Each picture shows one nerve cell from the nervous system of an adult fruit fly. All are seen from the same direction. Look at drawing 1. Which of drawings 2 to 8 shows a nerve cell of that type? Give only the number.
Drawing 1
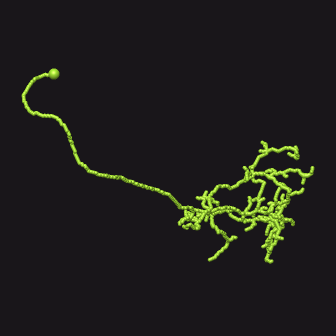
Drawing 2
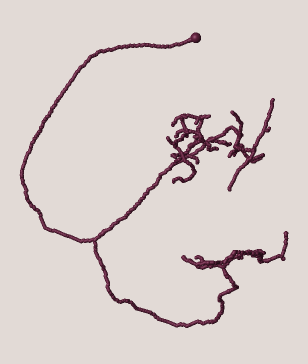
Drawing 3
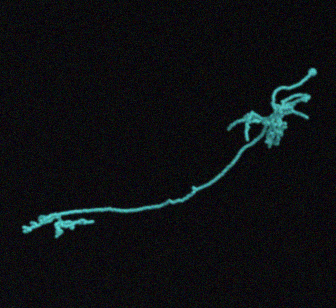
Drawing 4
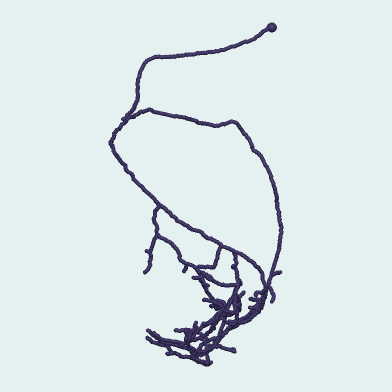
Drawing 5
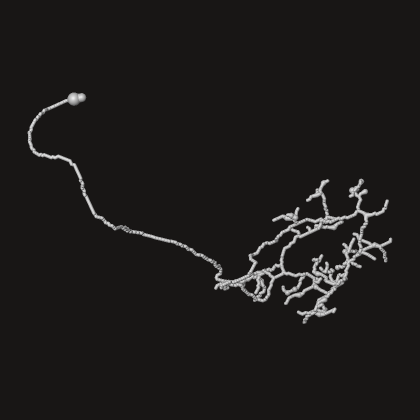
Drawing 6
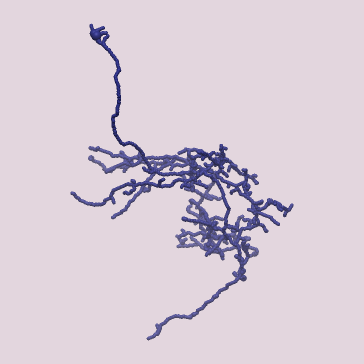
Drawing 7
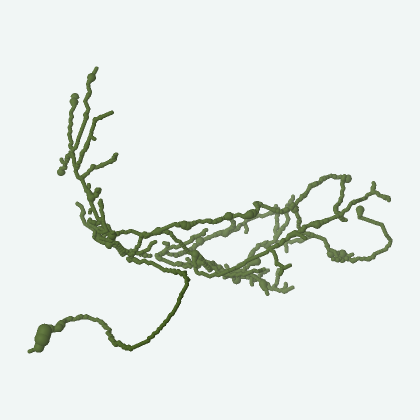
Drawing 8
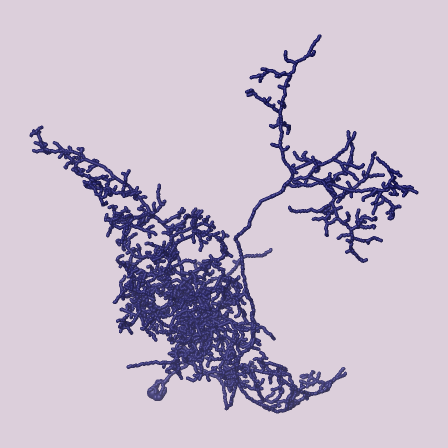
5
